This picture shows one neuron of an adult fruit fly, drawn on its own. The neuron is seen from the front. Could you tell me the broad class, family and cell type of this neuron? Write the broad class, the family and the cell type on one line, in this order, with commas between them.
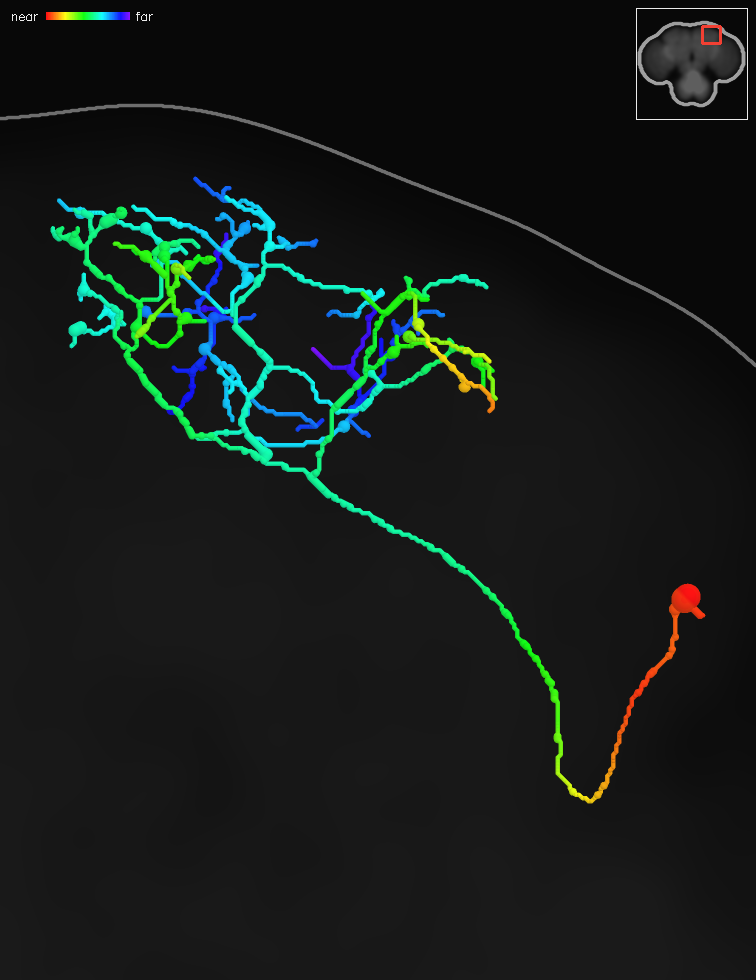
central-brain intrinsic neuron, hemilineage SLPal3_and_SLPal4_dorsal, SLP199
